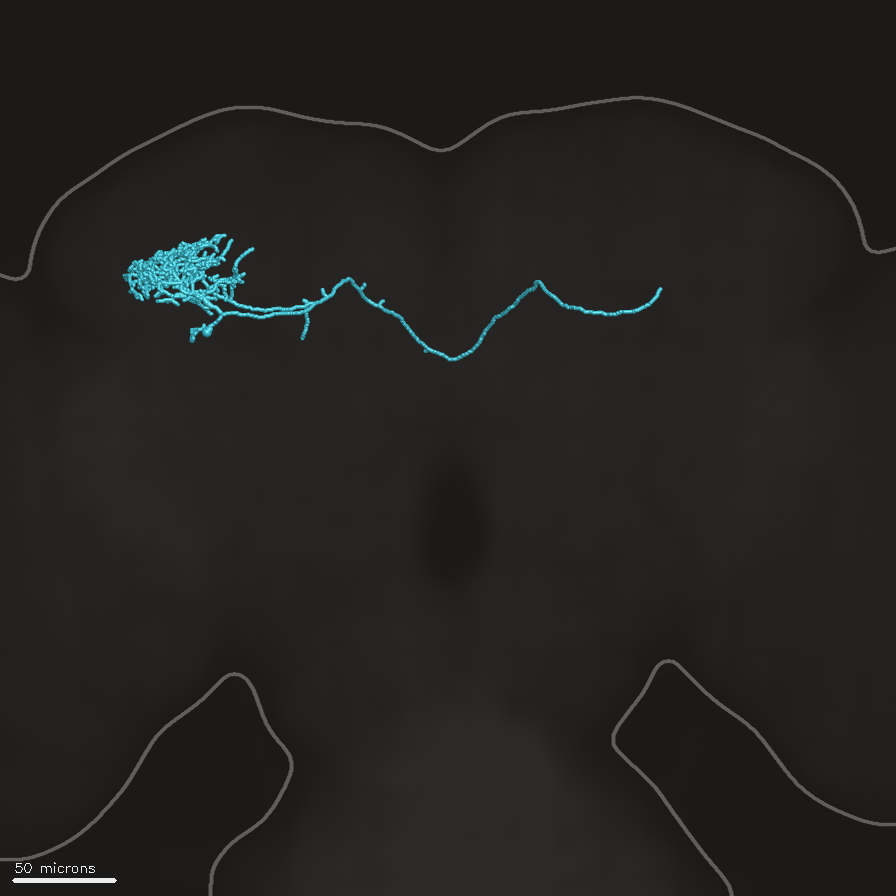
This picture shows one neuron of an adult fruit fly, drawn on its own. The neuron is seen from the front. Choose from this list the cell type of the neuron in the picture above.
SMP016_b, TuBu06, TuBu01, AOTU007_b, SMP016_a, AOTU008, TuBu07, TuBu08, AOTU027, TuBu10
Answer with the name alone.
AOTU008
